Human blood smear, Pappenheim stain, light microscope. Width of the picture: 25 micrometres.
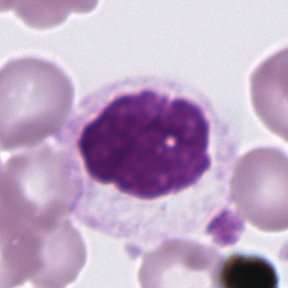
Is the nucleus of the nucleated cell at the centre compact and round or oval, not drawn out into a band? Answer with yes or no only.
Yes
